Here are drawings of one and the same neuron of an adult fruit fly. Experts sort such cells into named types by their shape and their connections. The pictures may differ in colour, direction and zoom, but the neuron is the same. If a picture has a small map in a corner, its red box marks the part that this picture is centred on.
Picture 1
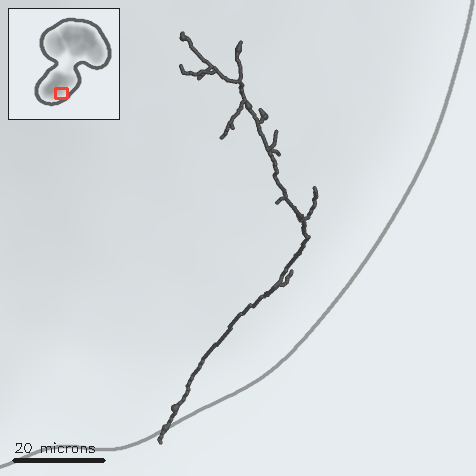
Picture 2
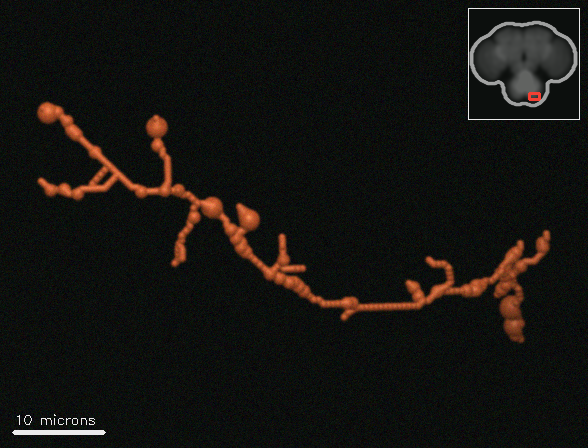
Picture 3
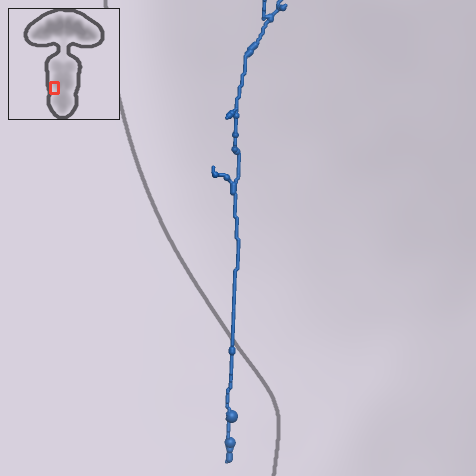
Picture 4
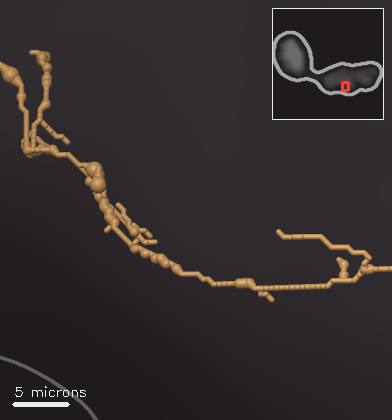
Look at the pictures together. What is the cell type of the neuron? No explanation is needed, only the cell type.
SNta41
